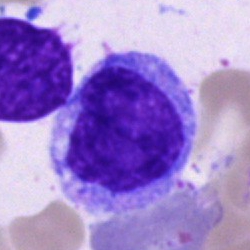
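Monocyte, the central cell, with a round to slightly oval outline and a smooth edge. Chromatin stains deep purple throughout the nucleus. The cytoplasm forms a moderate rim around the nucleus. Another nucleated cell lies close by at the upper left.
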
